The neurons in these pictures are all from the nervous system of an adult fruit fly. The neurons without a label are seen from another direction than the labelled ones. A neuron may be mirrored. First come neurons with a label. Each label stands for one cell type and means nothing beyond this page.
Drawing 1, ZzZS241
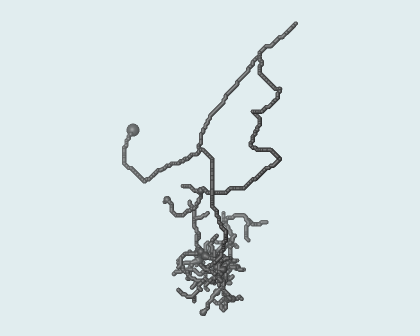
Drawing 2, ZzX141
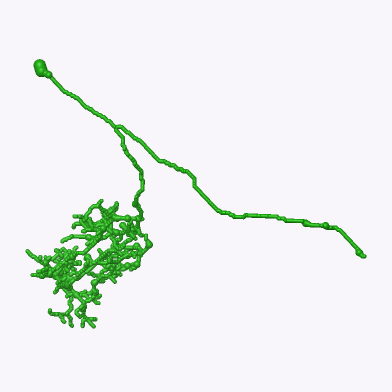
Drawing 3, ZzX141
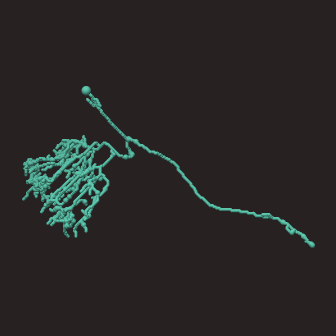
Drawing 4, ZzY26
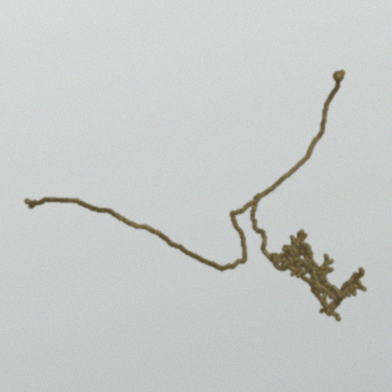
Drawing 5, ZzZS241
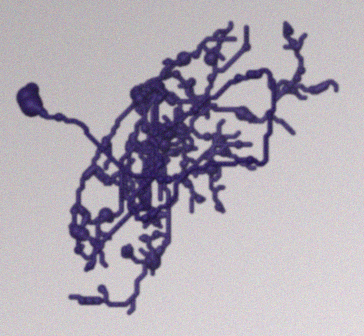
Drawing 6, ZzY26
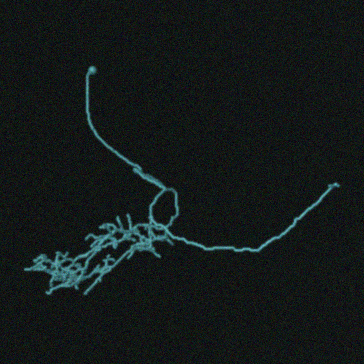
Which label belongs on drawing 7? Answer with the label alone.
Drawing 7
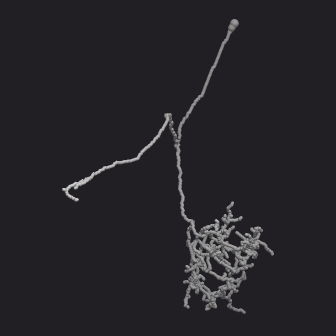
ZzX141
